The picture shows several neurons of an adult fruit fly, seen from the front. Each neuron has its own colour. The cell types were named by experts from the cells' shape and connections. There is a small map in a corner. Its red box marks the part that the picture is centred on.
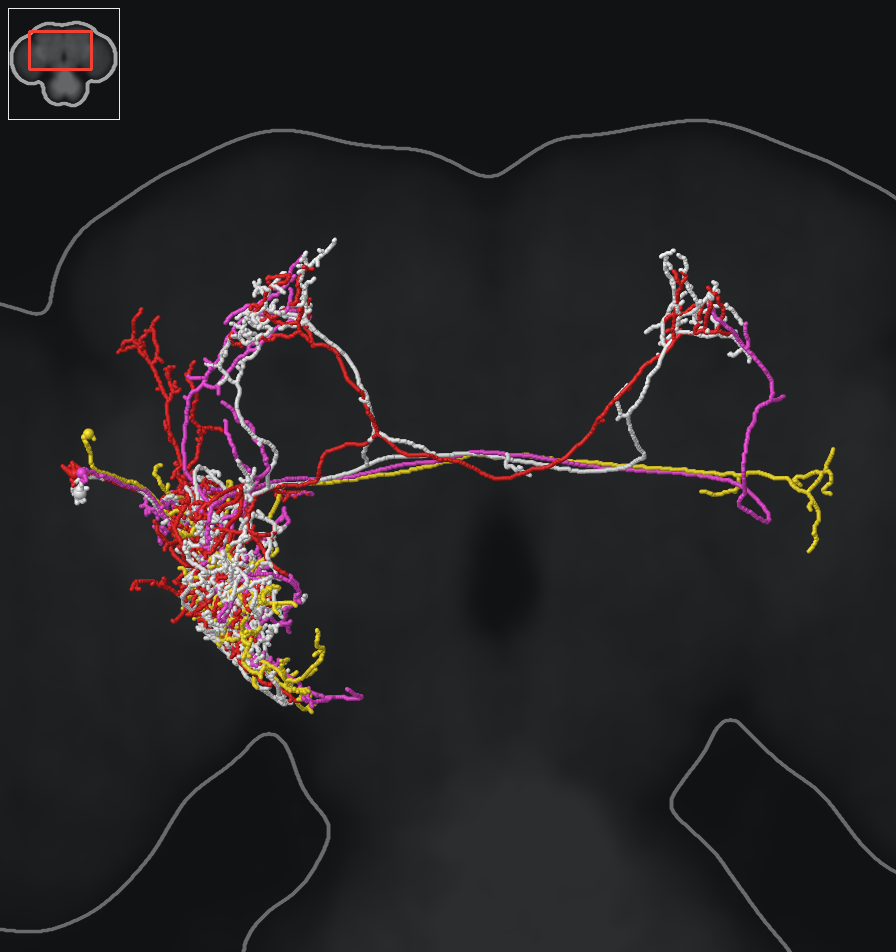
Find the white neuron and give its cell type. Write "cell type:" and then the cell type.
cell type: AVLP721m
